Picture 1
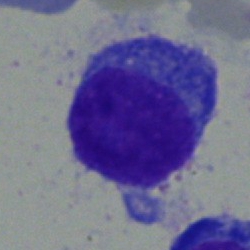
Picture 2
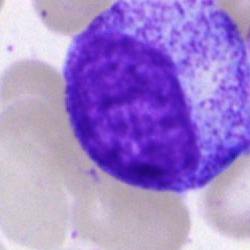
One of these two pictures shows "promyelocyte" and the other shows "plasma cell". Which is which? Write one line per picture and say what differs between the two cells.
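Picture 1 is a plasma cell. No distinct granules are seen in the cytoplasm.
Picture 2 is a promyelocyte. Many fine purple granules are scattered throughout the cytoplasm.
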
